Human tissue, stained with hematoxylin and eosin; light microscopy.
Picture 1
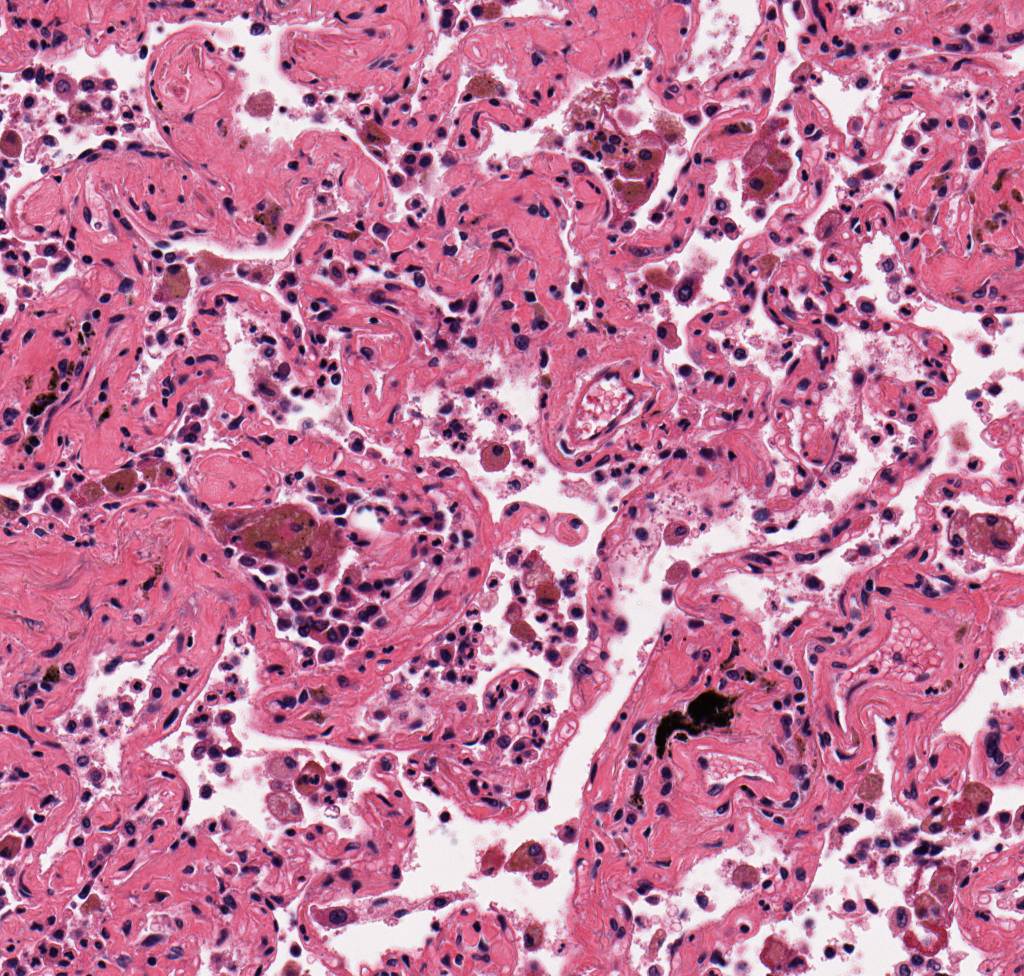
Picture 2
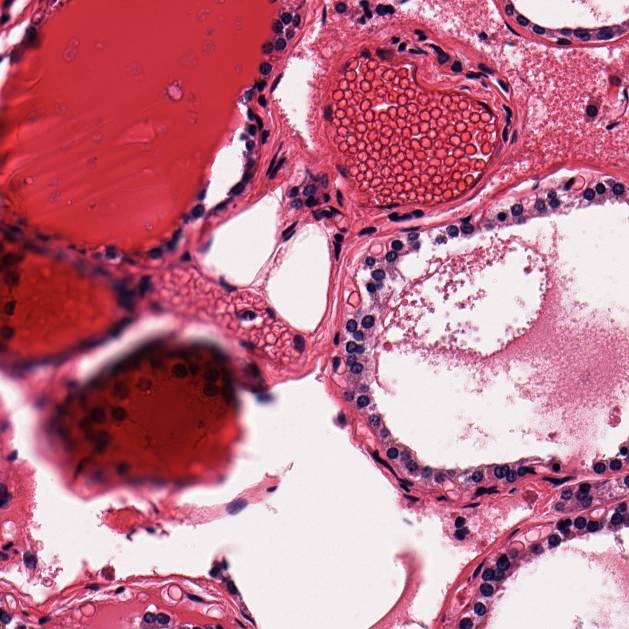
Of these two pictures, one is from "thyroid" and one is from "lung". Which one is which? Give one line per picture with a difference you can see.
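Picture 1: lung. No glands and no fat cells are present anywhere in the field.
Picture 2: thyroid. The field is made up of rounded, closed follicles of varied size, each lined by a single layer of epithelium.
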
